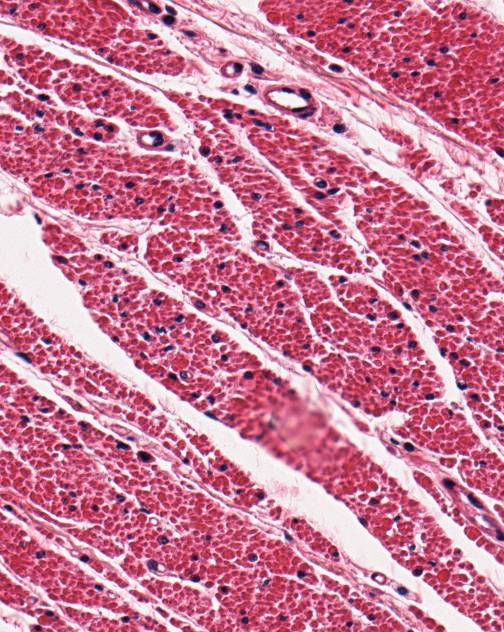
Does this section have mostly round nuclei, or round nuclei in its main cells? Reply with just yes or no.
Yes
